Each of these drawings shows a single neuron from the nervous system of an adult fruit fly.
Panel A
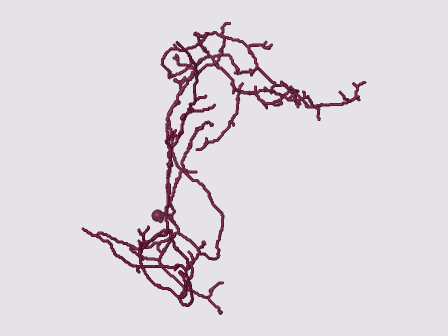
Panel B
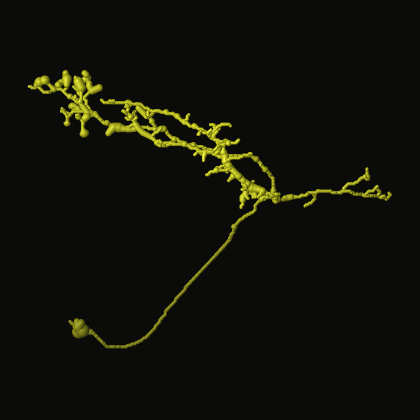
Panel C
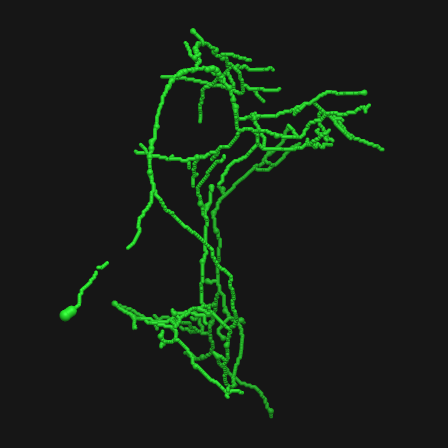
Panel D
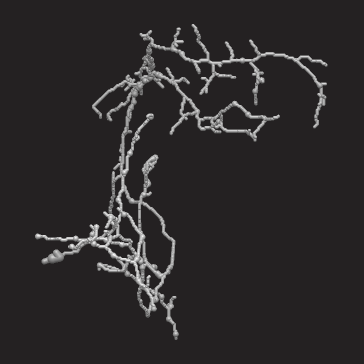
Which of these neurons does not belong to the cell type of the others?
Panel B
